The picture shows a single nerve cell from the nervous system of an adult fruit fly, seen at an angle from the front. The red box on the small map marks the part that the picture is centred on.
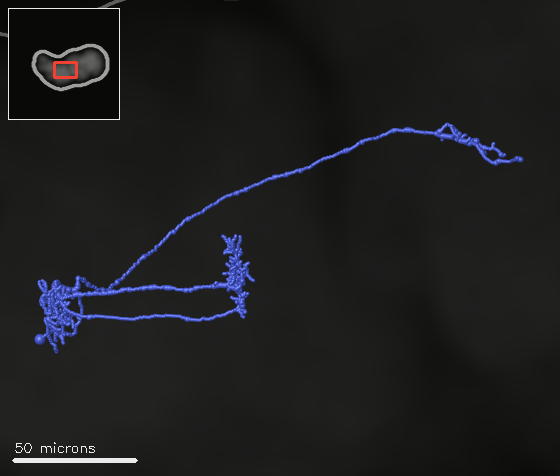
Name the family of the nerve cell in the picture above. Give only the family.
LLPC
